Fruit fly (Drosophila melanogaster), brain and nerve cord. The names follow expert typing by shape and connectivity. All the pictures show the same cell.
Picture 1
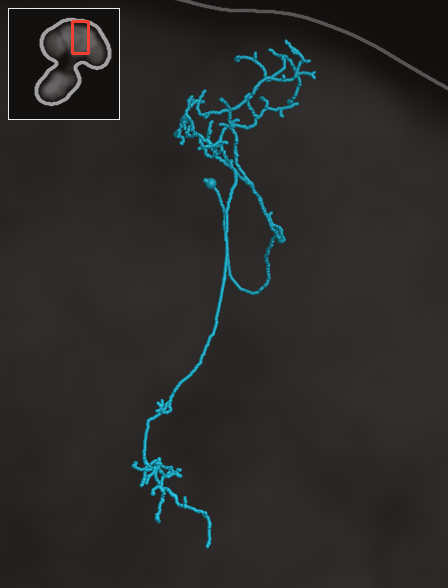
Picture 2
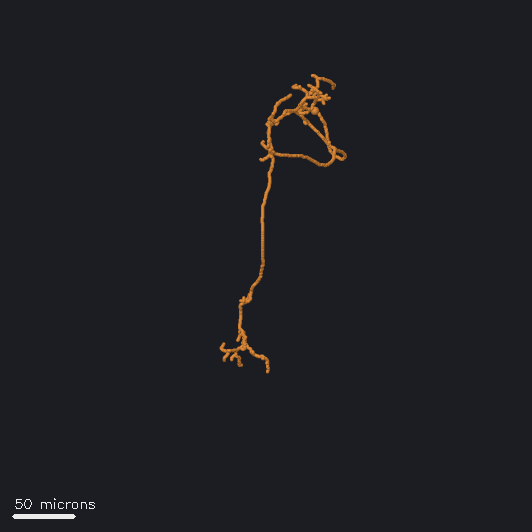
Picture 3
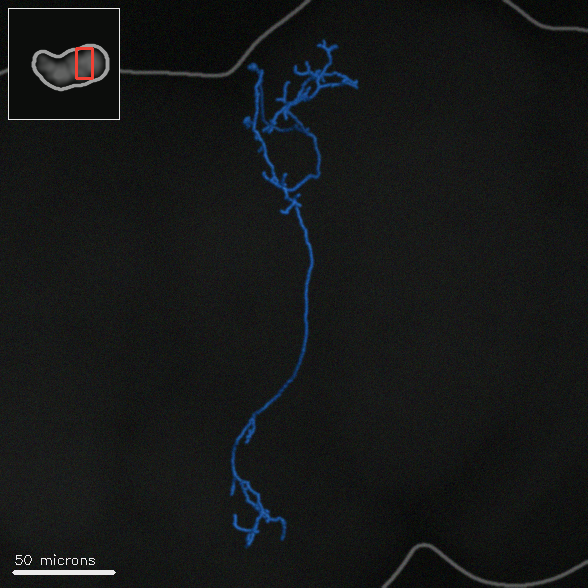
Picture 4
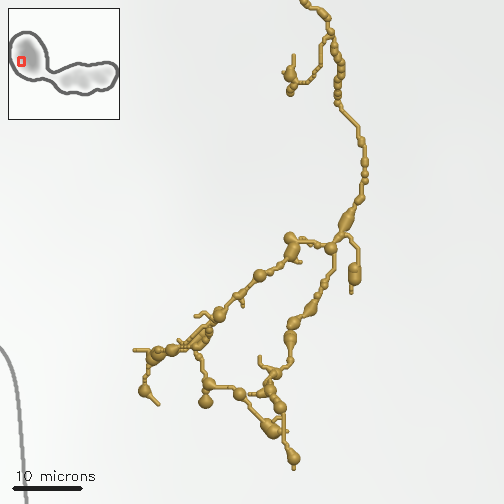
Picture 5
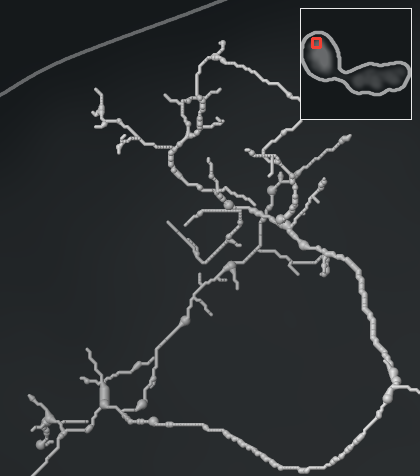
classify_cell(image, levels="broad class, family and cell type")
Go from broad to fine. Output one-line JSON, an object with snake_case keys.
{"broad_class": "central-brain intrinsic neuron", "family": "hemilineage SMPpv1", "cell_type": "CB4205"}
